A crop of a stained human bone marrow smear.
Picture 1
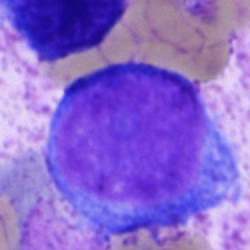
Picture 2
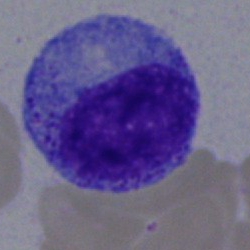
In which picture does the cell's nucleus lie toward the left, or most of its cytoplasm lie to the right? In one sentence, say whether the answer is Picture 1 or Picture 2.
In picture 1, the bulk of the cytoplasm lies to the right of the nucleus.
